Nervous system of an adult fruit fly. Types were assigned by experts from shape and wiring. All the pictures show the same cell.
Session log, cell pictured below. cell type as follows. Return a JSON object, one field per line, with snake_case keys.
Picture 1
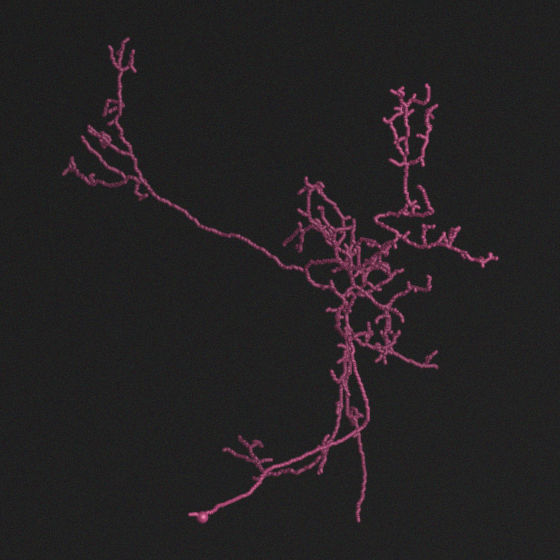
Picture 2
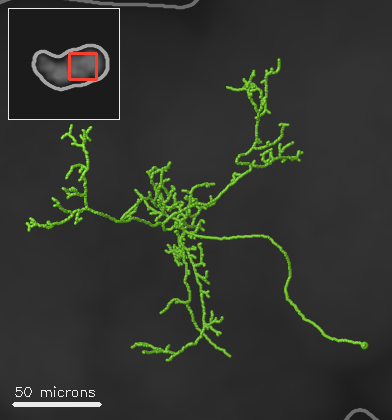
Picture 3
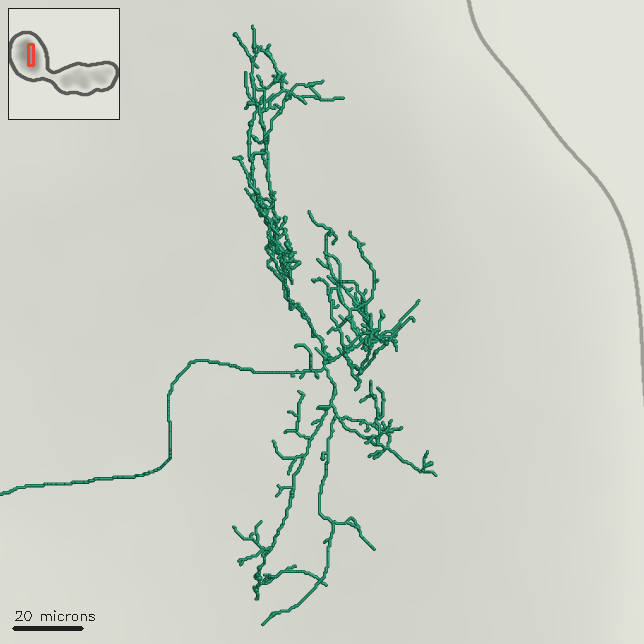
{
 "cell_type": "PS096"
}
